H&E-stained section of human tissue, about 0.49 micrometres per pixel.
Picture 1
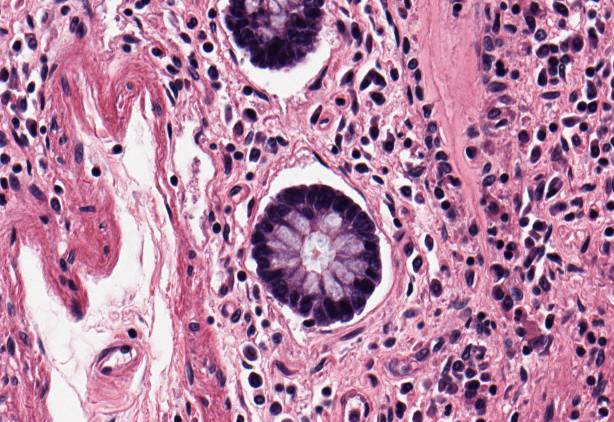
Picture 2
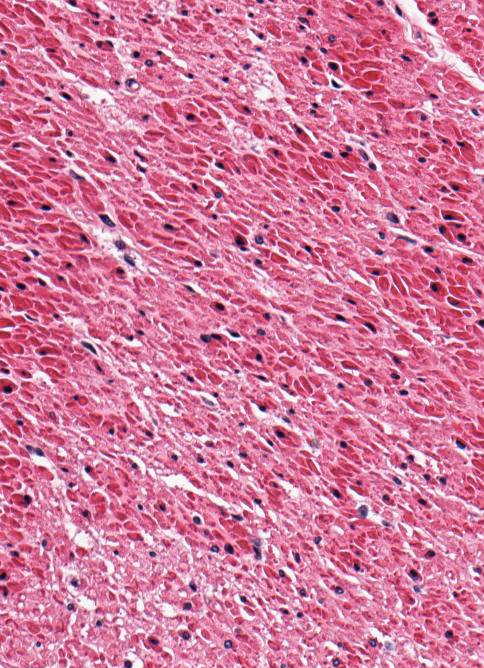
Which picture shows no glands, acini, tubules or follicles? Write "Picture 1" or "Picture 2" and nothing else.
Picture 2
